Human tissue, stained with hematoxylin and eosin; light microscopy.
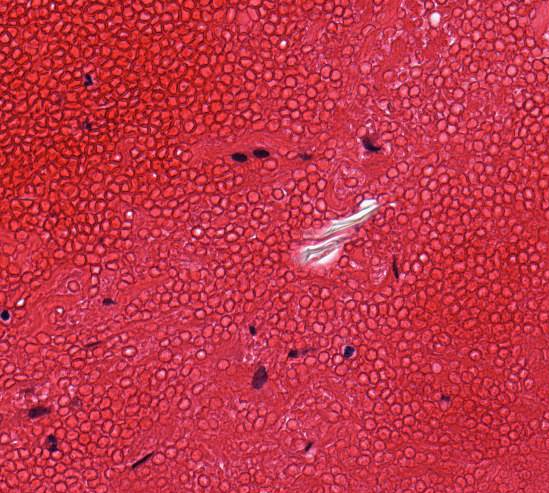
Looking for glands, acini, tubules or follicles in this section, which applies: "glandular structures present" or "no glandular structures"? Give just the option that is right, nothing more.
No glandular structures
